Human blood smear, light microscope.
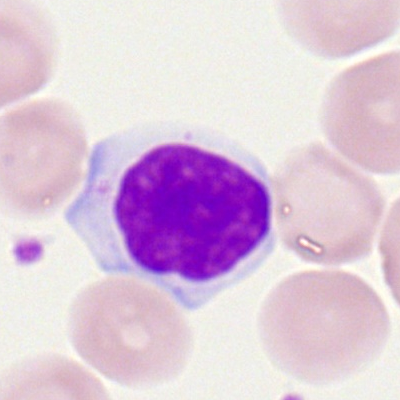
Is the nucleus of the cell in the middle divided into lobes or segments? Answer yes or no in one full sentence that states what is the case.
No, there is one compact round, oval or kidney-shaped nucleus, not separate lobes.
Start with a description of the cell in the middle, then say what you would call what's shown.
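Pale blue cytoplasm surrounds a nucleus whose chromatin is dark purple and coarsely clumped, with paler patches between the clumps. The rim of cytoplasm is widest on the left side of the nucleus, and a few small reddish-purple granules lie in the cytoplasm on that side. The cell shown is a lymphocyte.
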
